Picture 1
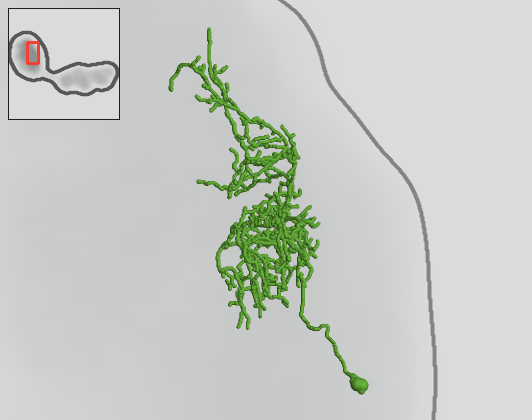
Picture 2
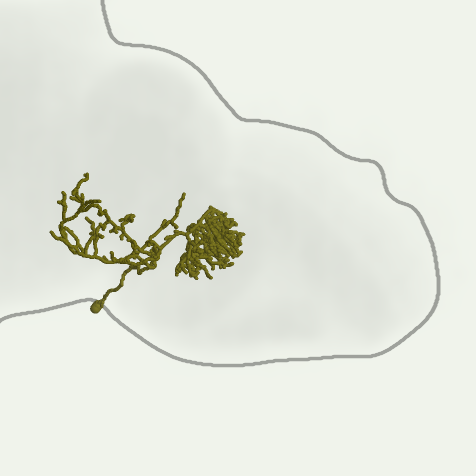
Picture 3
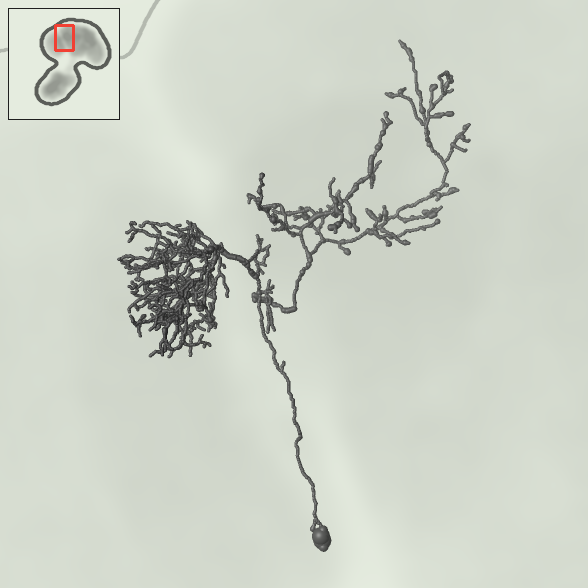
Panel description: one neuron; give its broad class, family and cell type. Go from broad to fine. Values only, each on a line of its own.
visual projection neuron
LoVP
LoVP44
